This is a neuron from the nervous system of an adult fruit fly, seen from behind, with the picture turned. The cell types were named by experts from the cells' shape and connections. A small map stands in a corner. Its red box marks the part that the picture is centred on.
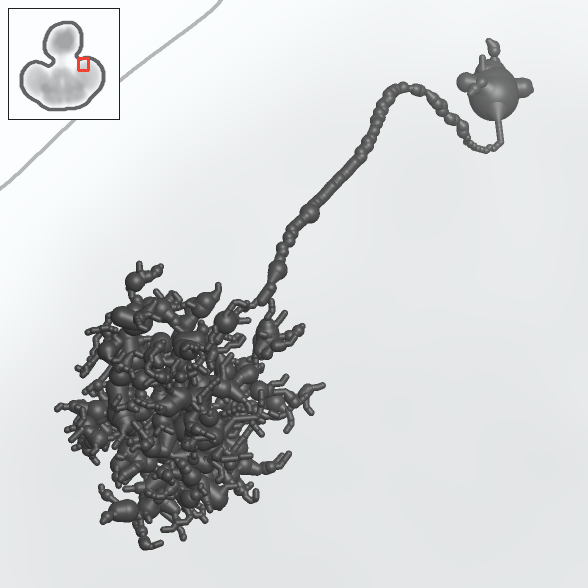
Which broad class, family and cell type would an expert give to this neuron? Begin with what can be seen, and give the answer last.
Dozens of branch ends can be seen. As drawn here it is about as wide as it is tall. Its broad class is optic-lobe intrinsic neuron. Its family is Pm. It is of cell type Pm4.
